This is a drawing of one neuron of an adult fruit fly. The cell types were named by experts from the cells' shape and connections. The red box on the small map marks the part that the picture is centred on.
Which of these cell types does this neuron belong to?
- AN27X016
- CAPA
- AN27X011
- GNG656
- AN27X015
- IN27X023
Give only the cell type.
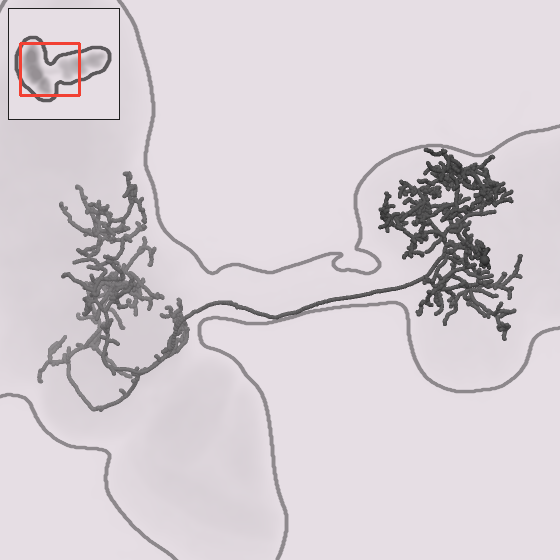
AN27X011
